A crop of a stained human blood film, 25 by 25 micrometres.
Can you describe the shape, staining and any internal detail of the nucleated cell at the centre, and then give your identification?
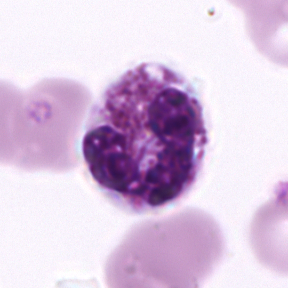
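The cell has a round to slightly oval outline with a smooth edge. Its nucleus is divided into two large lobes, one to the left and one to the upper right, which are joined along the lower part of the cell so that a paler central region lies between them. The nuclear chromatin is dense and dark purple. This is an eosinophil.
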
